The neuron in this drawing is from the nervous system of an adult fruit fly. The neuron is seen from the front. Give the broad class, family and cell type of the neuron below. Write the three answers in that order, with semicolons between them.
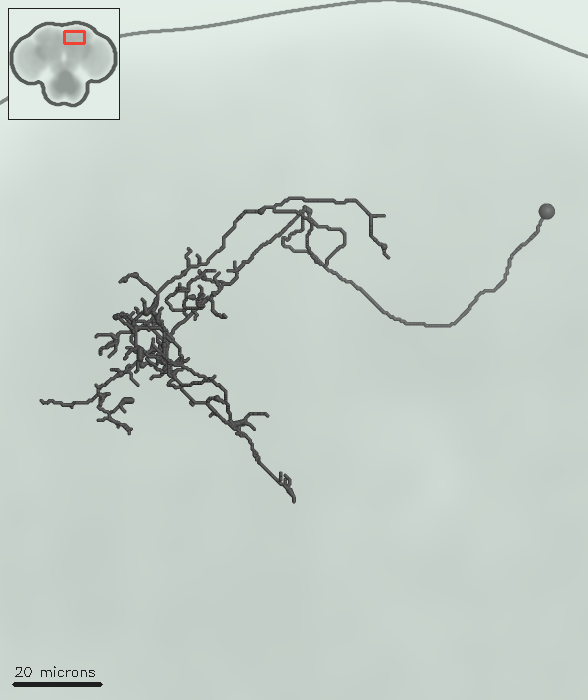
central-brain intrinsic neuron; hemilineage DL1_dorsal; CB1357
